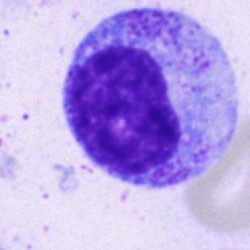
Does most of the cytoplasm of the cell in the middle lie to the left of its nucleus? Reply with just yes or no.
No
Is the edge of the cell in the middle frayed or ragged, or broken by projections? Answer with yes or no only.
No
